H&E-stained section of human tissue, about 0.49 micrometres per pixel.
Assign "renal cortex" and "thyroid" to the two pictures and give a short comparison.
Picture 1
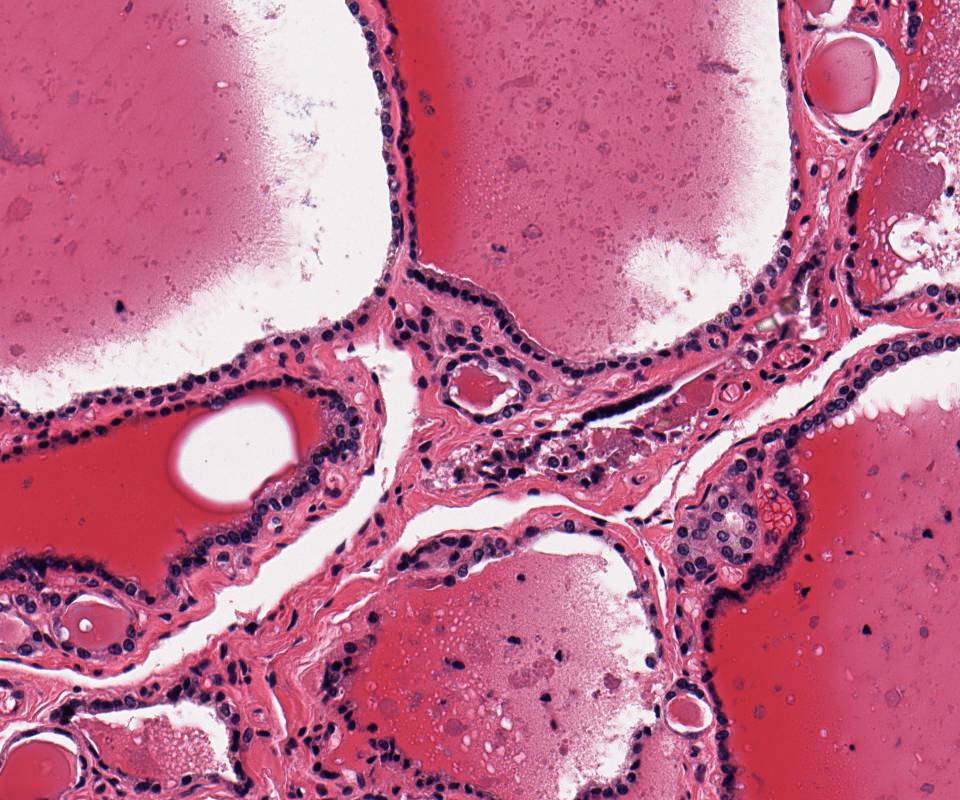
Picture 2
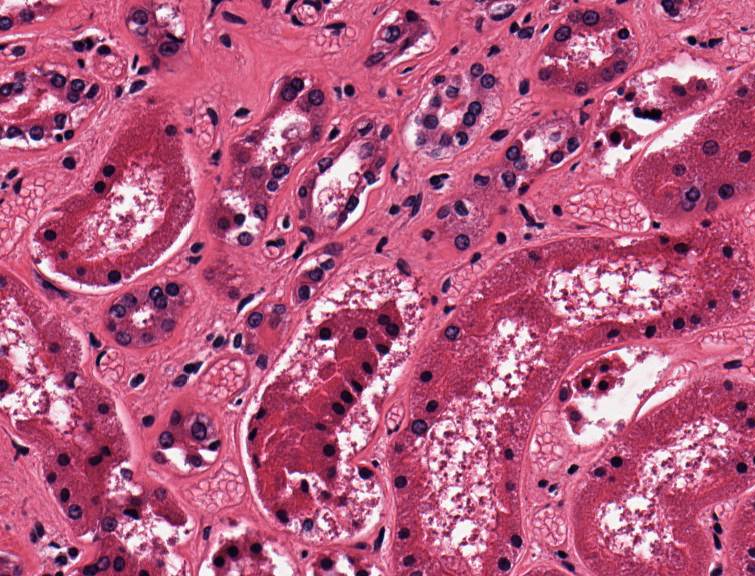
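Names first: picture 1 is thyroid, picture 2 renal cortex. Architecture: picture 1 is mostly large colloid-filled follicles parted by narrow stroma bands, with several much smaller follicles between them, such as near the upper right and lower left; picture 2 is closely packed tubular profiles, cut in various planes, in a pink stroma. Lining: a single layer of flattened to low cuboidal epithelial cells in the large follicles, against cells with abundant, deeply eosinophilic, granular cytoplasm in the largest tubules. Nuclei: small, round and dark in both, one per lining cell in the tubules. Stroma: in picture 2 it is pink and fibrous with scattered spindle nuclei, widest in the upper centre.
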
